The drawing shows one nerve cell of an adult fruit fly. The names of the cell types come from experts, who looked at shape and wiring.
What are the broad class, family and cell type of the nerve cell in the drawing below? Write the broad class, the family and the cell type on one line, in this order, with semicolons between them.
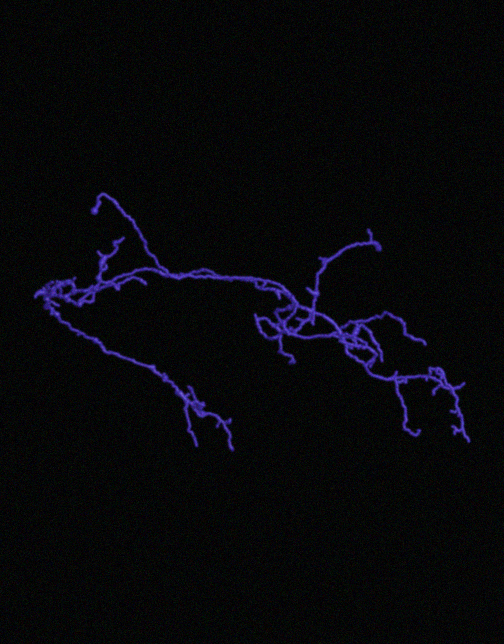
central-brain intrinsic neuron; hemilineage DM3_dorso_lateral; SMP328_a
